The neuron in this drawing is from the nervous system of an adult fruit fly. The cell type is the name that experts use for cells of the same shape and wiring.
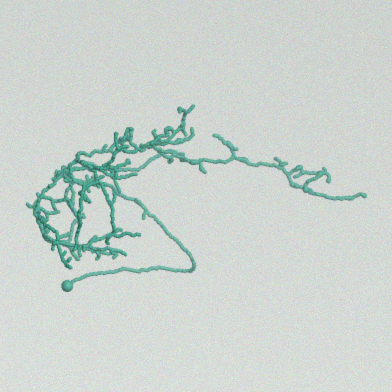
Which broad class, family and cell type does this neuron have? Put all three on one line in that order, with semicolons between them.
central-brain intrinsic neuron; hemilineage LHp2; LHPV6a1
